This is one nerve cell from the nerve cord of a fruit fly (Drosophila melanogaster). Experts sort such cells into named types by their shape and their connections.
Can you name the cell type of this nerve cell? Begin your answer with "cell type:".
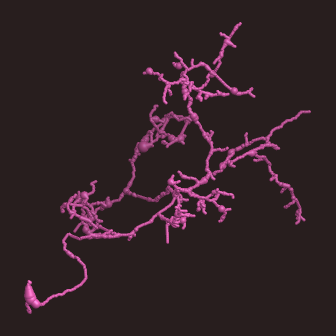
cell type: IN21A097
